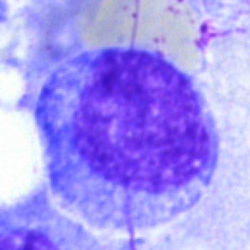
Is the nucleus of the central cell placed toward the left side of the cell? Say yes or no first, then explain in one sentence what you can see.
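No. The nucleus lies off-centre toward the upper right of the cell.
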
